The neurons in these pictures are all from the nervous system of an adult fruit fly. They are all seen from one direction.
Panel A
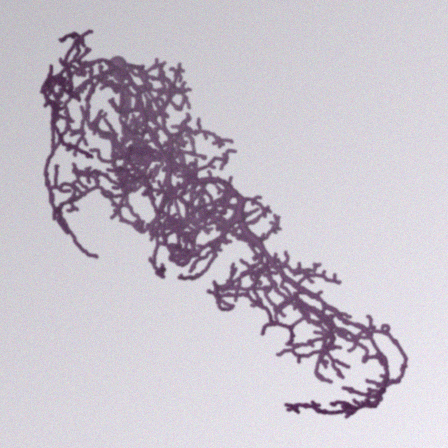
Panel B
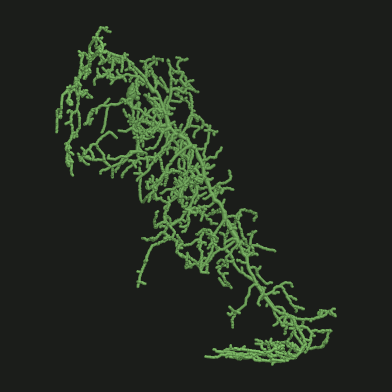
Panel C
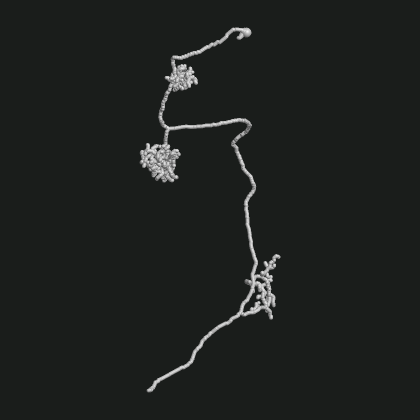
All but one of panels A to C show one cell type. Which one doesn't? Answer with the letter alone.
C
